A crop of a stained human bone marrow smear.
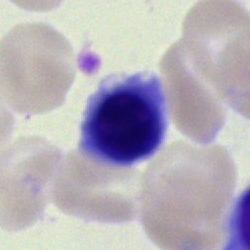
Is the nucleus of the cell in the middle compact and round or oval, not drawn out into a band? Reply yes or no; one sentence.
Yes, the nucleus takes the form of a single compact round or oval mass.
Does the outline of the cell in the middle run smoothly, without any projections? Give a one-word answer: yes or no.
No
